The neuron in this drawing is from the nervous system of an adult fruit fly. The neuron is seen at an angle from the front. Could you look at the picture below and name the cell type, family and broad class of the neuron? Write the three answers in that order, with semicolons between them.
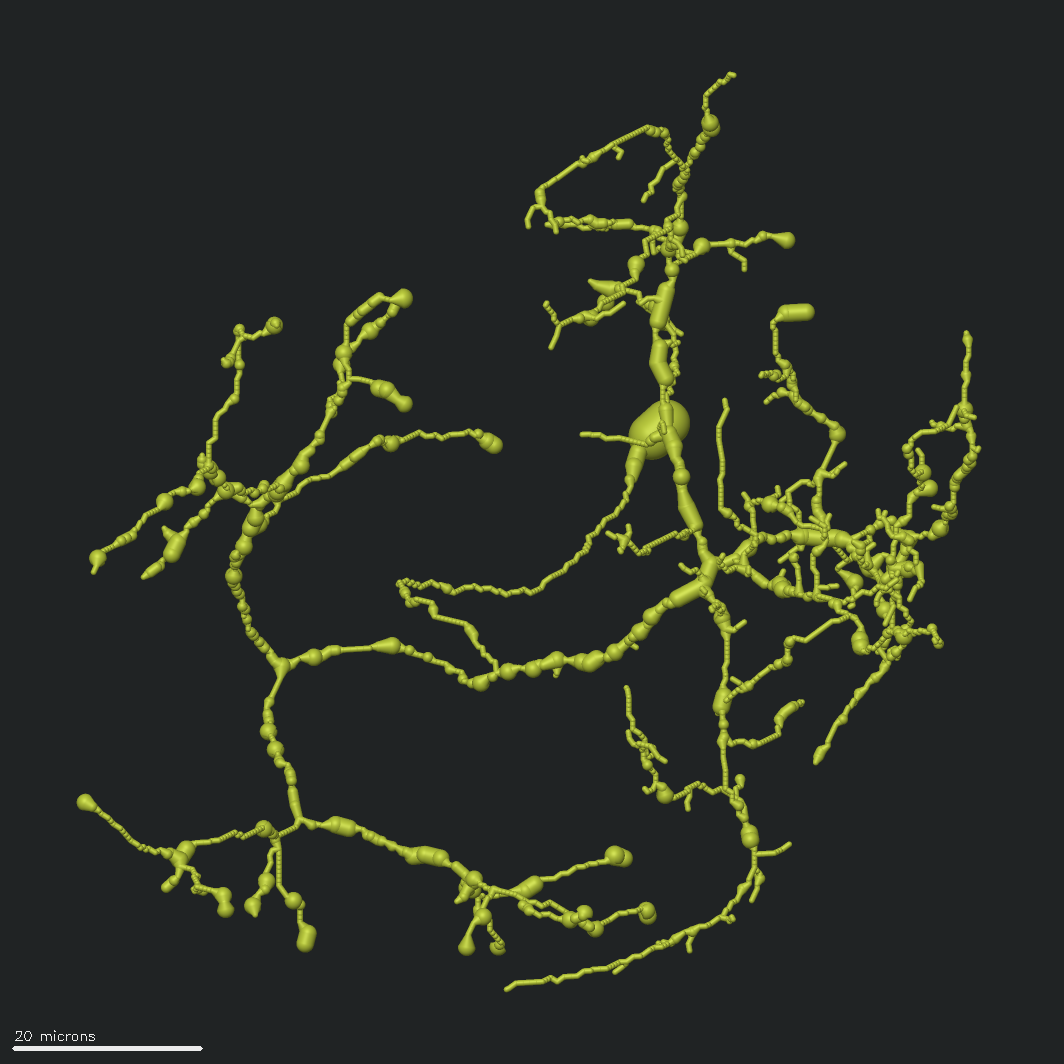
IN01B027_a; hemilineage 01B; nerve-cord intrinsic neuron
